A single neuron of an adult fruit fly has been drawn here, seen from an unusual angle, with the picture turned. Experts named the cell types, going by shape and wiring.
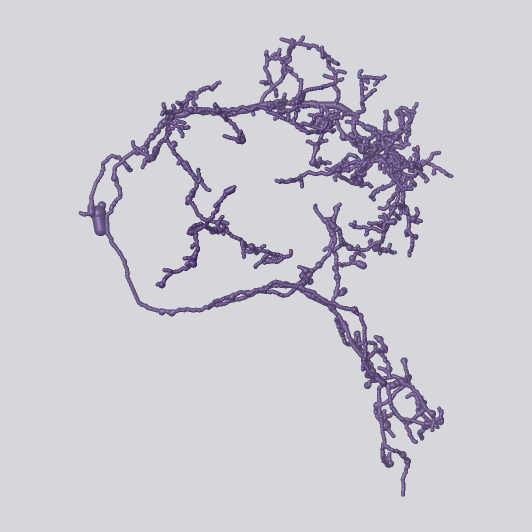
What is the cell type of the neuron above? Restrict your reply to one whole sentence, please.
As its cell type, this neuron has PVLP206m.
